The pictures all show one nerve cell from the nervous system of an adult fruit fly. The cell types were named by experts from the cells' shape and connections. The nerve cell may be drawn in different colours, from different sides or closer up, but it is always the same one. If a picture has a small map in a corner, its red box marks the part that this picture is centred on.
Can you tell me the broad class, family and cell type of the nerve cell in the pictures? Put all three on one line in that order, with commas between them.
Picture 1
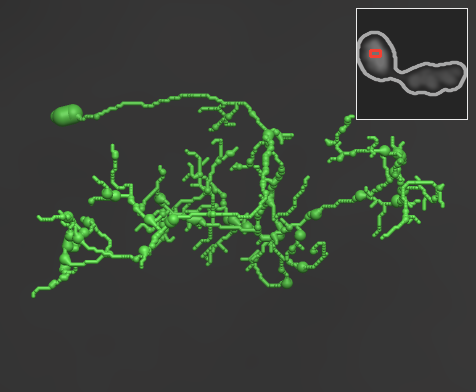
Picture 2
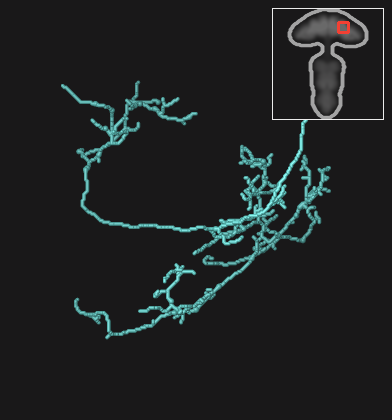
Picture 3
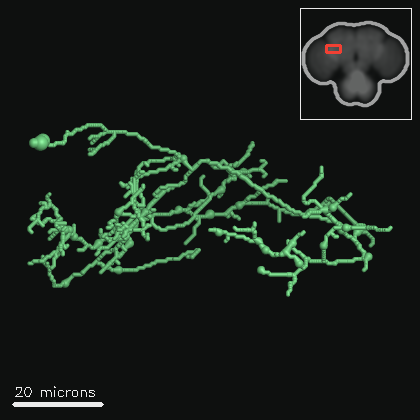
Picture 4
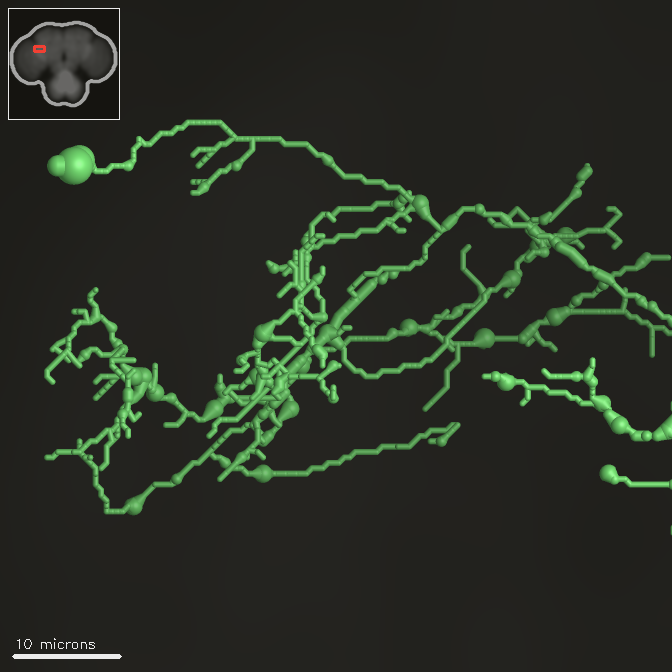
central-brain intrinsic neuron, hemilineage VLPl2_posterior, PLVP059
